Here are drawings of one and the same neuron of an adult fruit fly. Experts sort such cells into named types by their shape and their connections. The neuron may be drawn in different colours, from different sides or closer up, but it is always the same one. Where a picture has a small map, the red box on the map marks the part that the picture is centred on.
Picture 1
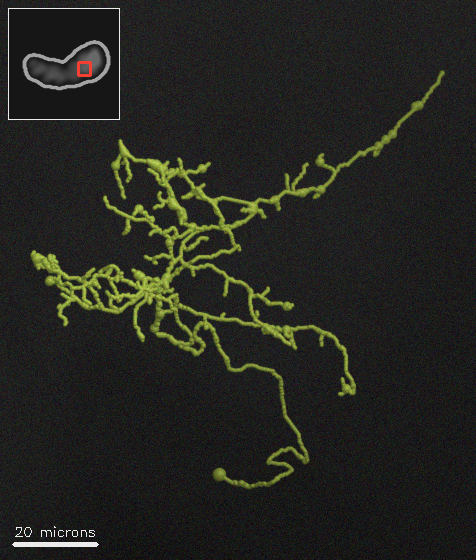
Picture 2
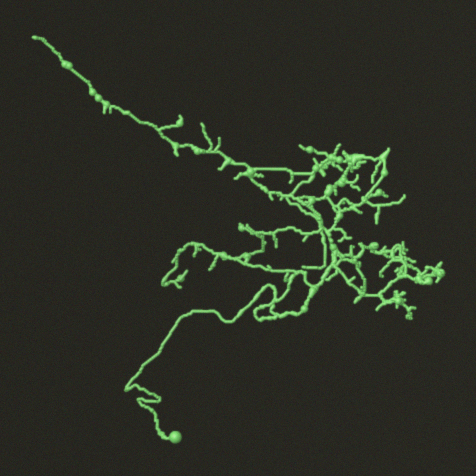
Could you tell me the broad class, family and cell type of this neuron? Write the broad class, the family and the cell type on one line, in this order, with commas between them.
central-brain intrinsic neuron, hemilineage WEDa1, WED057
